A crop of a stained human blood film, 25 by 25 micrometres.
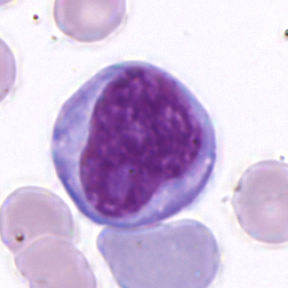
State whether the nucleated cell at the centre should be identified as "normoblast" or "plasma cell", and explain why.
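This one is a plasma cell. Its outline is round and smooth, and the nucleus, about 13 by 10 micrometres, fills most of the cell, with a shallow indentation on its left side. The rim of cytoplasm is widest to the left of the nucleus.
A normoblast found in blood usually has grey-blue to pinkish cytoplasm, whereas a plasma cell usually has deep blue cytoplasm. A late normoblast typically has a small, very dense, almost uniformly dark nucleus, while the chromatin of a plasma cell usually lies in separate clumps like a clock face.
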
